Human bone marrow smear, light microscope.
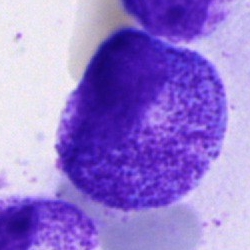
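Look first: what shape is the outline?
Roughly round, smooth-edged.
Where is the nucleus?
Off-centre toward the upper left, dense and dark purple, with a paler cytoplasmic patch just to its right.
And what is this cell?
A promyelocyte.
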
